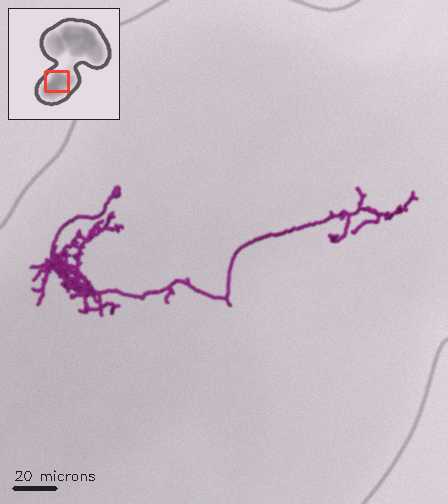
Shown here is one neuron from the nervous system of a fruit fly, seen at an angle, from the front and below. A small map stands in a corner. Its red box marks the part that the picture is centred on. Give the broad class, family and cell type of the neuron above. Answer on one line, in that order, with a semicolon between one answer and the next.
nerve-cord intrinsic neuron; hemilineage 19B; IN19B091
